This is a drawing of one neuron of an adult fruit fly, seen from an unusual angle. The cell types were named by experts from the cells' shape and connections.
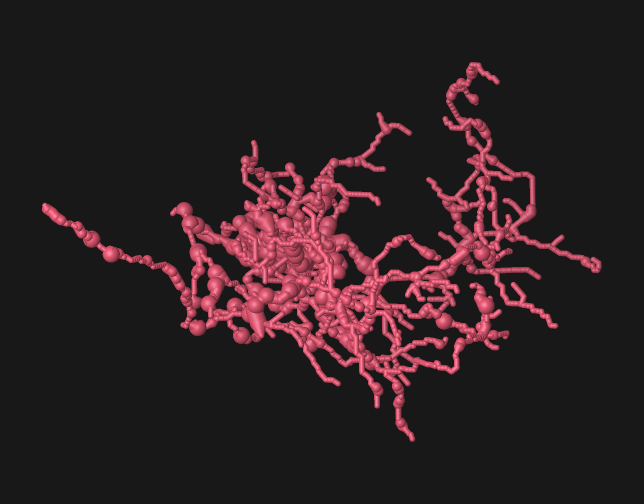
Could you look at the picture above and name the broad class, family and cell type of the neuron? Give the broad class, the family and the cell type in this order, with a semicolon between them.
central-brain intrinsic neuron; hemilineage TRdl_a; GNG257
